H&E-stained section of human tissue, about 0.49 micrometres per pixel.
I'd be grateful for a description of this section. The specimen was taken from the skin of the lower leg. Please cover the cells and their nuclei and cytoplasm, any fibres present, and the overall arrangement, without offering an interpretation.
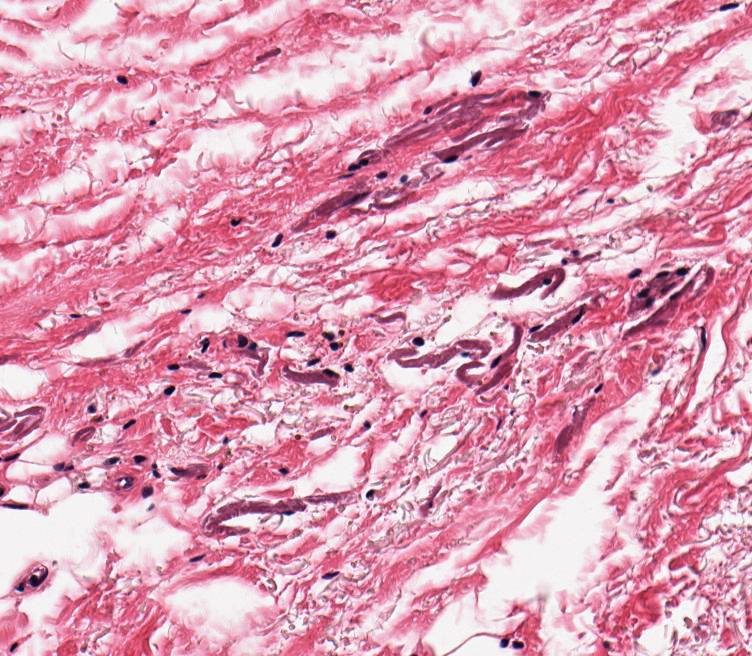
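Fibrous connective tissue fills the entire field, and no epithelium appears anywhere in it. Scattered among the collagen, mostly across the middle of the field, are darker purplish-pink strands that are wavy and curled. Nuclei are small, dark and mostly elongated. No fat cells are present.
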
